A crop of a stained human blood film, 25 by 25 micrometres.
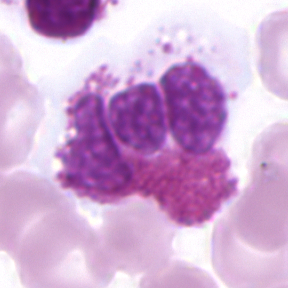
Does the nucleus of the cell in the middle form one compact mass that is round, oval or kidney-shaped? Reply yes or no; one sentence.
No, the cell's nucleus is segmented into two or more lobes.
